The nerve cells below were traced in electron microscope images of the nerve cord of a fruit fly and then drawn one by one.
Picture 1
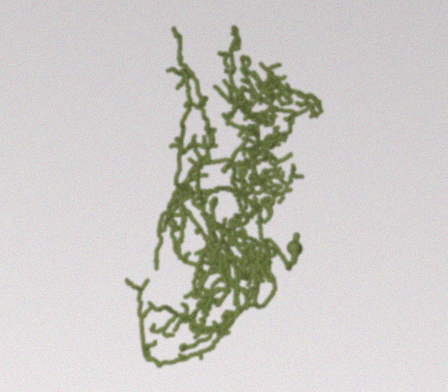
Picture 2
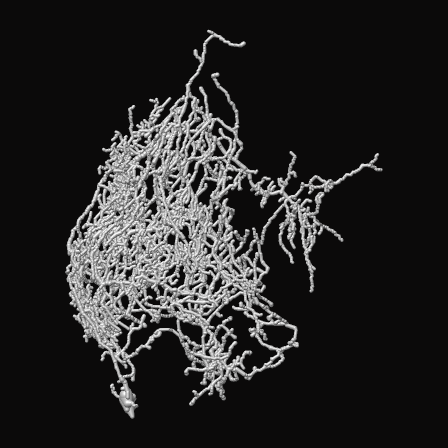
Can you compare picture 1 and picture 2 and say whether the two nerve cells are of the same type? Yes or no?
no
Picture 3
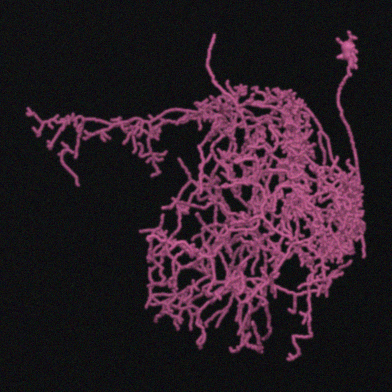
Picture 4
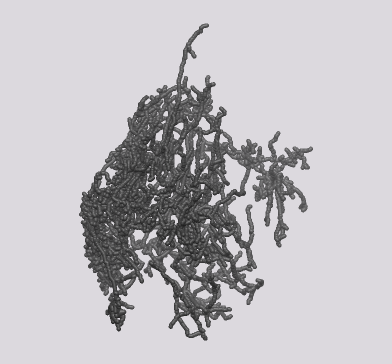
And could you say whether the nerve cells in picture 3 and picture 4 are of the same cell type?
yes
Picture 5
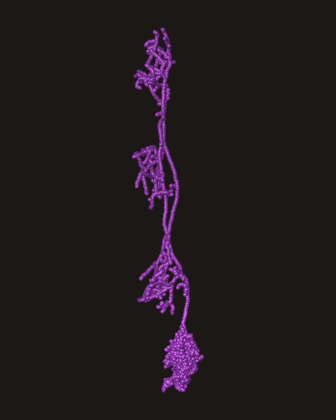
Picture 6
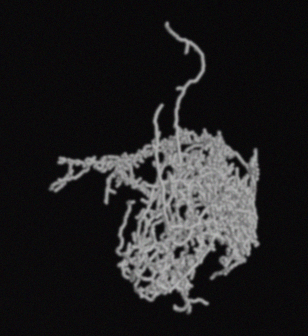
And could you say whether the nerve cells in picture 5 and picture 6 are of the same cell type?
no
